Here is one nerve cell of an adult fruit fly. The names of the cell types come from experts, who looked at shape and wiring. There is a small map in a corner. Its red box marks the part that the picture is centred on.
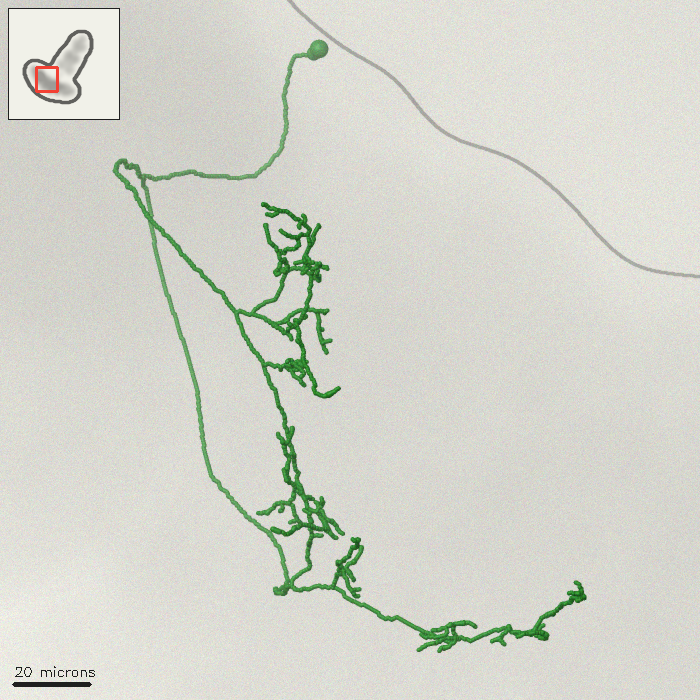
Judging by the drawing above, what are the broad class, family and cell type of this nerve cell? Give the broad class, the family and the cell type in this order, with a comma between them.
central-brain intrinsic neuron, hemilineage VLPl&p1_posterior, CB1897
